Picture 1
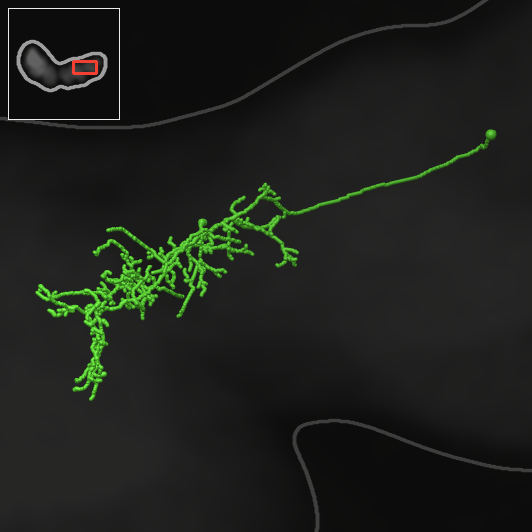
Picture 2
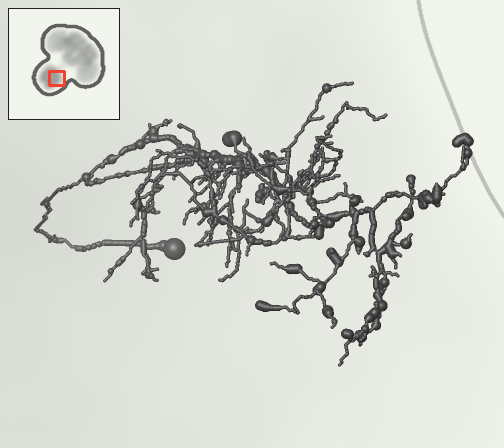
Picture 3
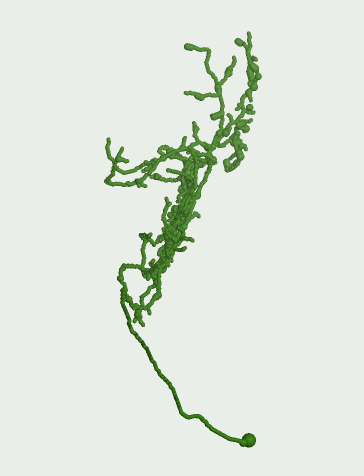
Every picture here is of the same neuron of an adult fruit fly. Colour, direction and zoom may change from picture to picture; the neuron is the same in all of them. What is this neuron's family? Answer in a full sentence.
The family is hemilineage 03B.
